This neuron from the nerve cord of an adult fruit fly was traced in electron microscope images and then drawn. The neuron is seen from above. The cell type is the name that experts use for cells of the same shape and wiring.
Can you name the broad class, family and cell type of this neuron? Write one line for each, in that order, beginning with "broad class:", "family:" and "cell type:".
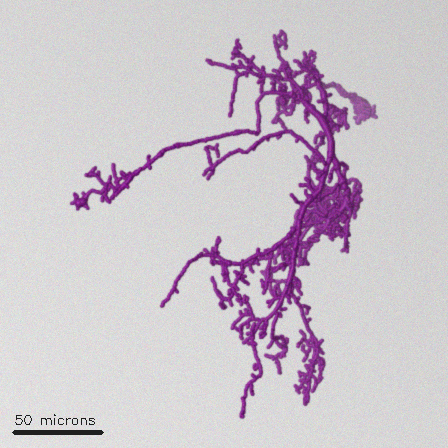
broad class: nerve-cord intrinsic neuron
family: hemilineage 03B
cell type: IN03B008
